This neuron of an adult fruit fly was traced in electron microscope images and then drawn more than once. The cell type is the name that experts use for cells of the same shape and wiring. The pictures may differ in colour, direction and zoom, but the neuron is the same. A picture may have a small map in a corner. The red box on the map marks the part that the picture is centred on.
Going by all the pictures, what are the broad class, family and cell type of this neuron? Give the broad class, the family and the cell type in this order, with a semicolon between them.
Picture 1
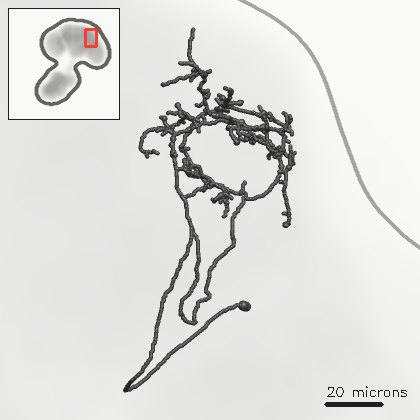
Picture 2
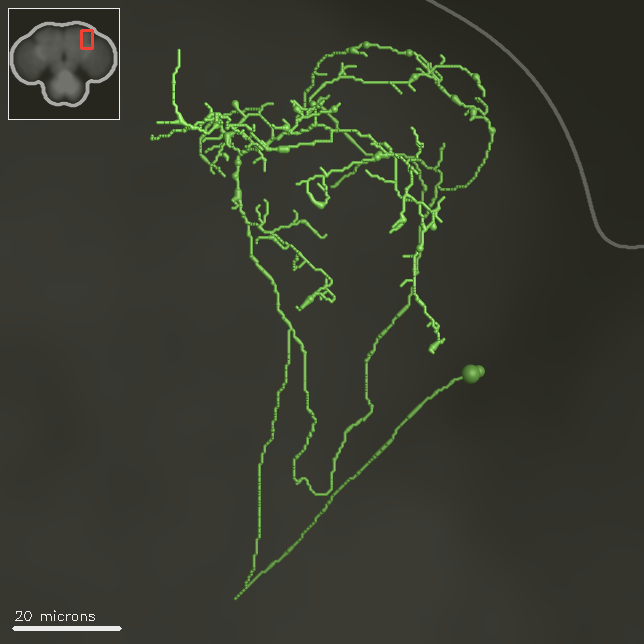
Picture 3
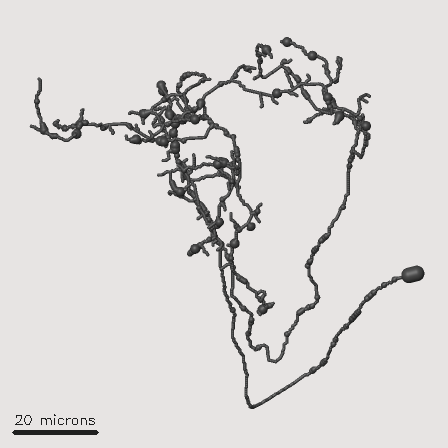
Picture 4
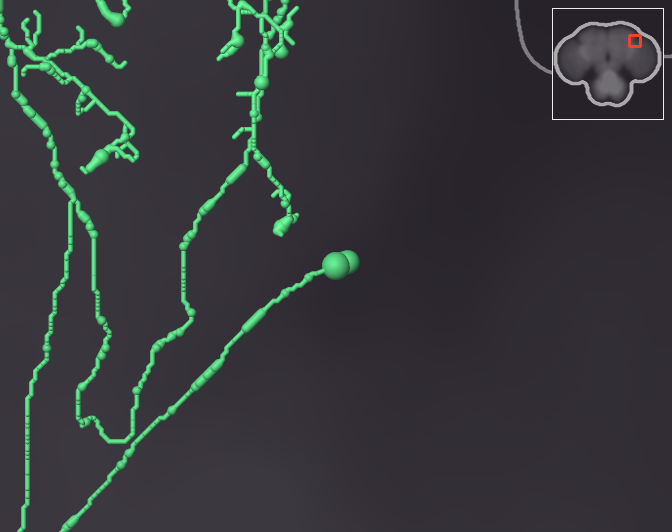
central-brain intrinsic neuron; hemilineage VPNp&v1_posterior; LHPV2b4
